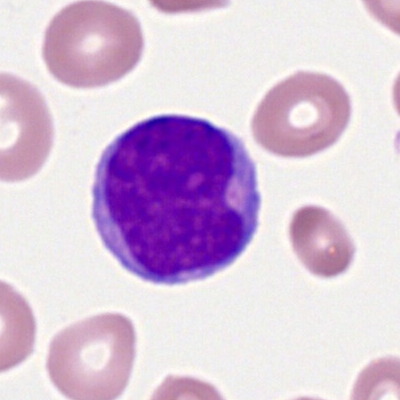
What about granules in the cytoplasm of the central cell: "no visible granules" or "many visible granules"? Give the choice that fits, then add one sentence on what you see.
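No visible granules. No granules are seen in the cytoplasm.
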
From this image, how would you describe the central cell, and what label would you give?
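The nucleus occupies most of the cell and shows a shallow notch on its right side. Its chromatin is dark purple and coarsely clumped. The cytoplasm is pale blue. The cell is a myeloblast.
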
